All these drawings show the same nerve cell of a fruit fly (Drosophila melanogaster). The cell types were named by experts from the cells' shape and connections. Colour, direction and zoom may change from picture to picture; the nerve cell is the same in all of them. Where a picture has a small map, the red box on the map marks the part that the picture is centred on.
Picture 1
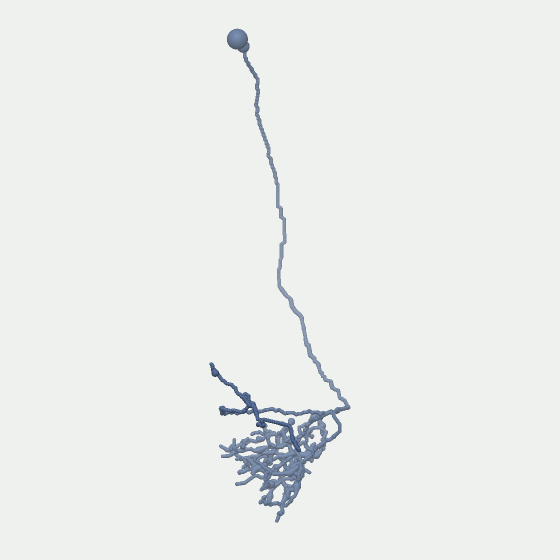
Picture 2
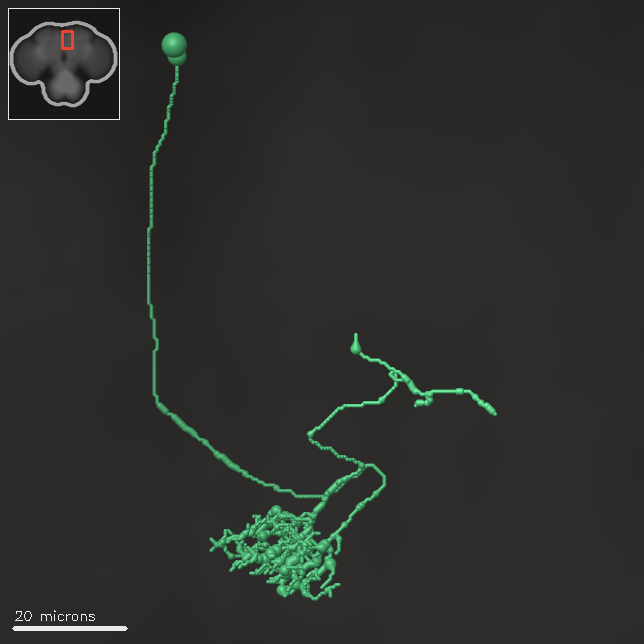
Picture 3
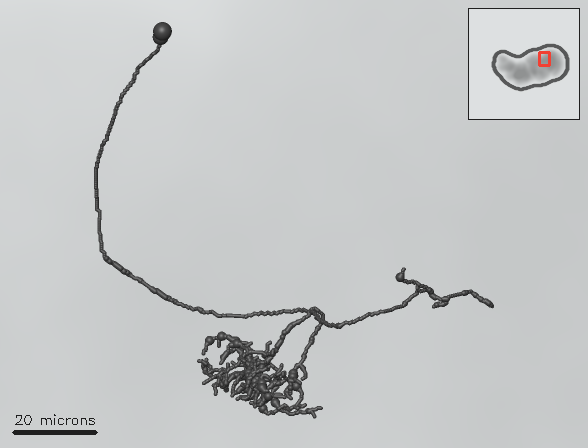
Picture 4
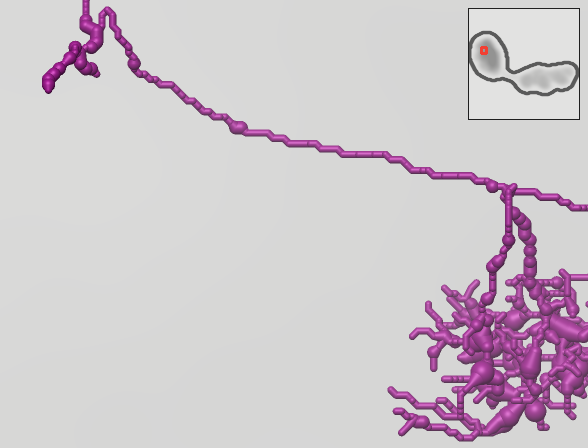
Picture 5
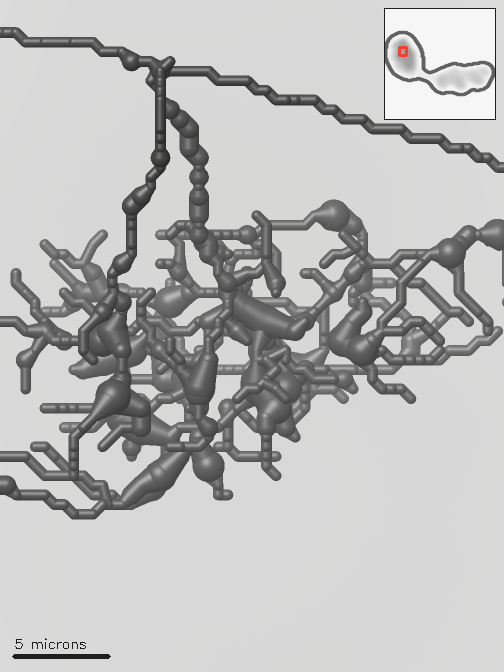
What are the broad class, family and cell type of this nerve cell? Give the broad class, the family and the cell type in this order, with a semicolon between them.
central-brain intrinsic neuron; class CX; FC1A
